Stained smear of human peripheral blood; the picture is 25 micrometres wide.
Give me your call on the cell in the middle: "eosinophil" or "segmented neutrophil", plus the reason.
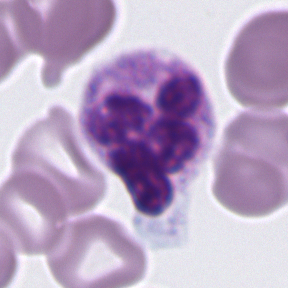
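This is a segmented neutrophil. What decides is the cytoplasm, which is filled with fine, small lilac-purple granules.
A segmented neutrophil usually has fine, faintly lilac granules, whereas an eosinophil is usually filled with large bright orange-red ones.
The outline is roughly round, the chromatin dense, dark purple and coarsely clumped, and the cytoplasm free of vacuoles.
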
